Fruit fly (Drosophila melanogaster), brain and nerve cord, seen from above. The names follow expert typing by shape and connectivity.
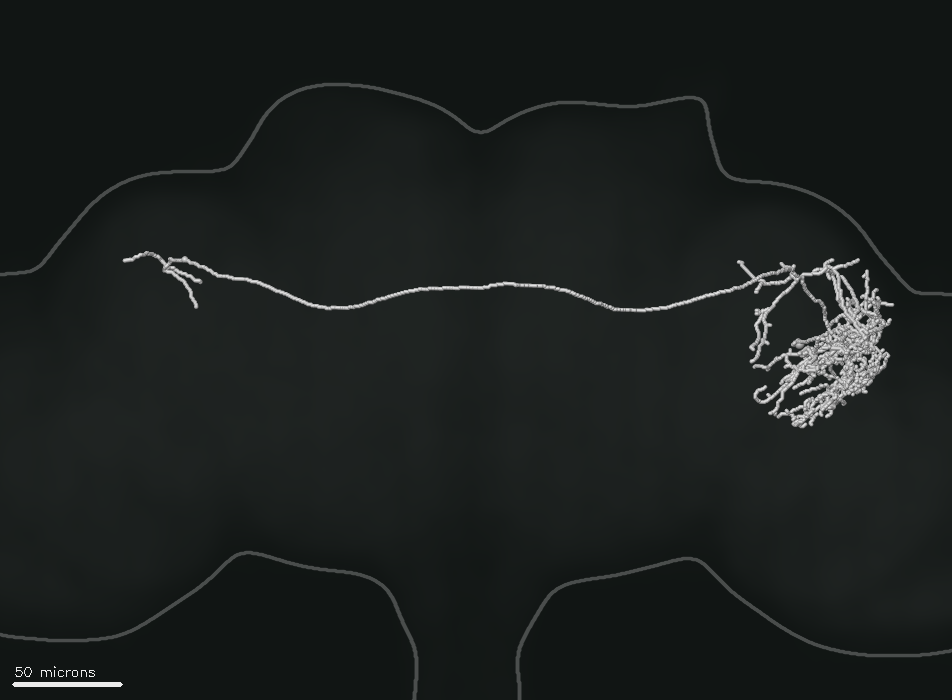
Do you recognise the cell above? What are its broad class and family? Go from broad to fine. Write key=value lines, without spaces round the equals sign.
broad_class=central-brain intrinsic neuron
family=hemilineage VLPl&p1_lateral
